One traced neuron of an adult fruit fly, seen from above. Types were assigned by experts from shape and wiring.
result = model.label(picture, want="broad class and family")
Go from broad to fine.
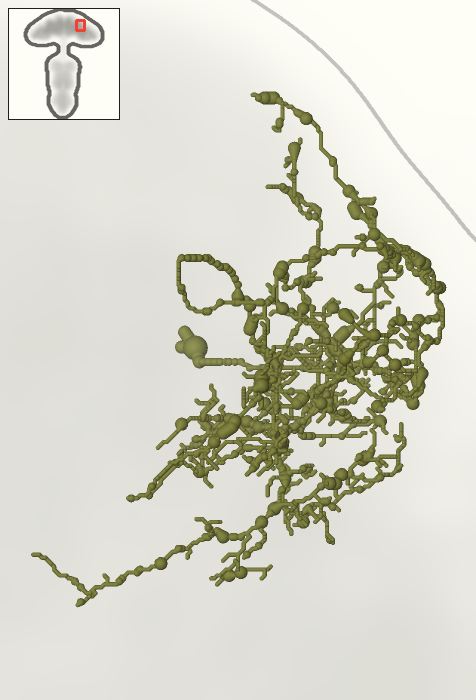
central-brain intrinsic neuron; hemilineage VLPl&p1_lateral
